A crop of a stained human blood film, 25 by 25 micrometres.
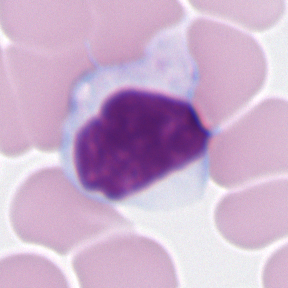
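Typical lymphocyte, the central cell. First, the edge: a fine hair-like thread projects from the upper left. Next, position: the nucleus sits in the lower part of the cell, with most of the cytoplasm lying above it. The nucleus itself is one unlobed mass, about 12 by 9 micrometres. Last, the chromatin is dense and dark purple with slightly lighter patches.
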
